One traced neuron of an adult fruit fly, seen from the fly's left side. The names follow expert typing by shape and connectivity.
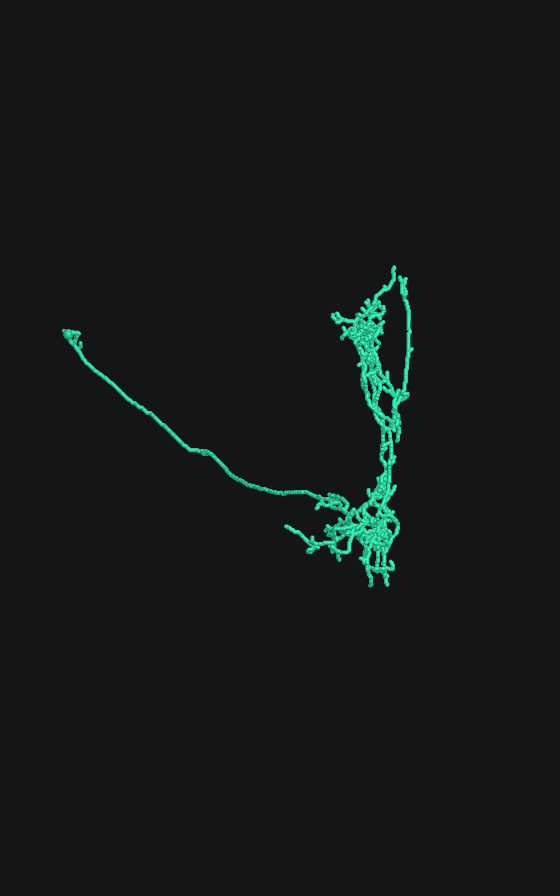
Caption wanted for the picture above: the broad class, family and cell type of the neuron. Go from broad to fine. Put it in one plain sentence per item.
A central-brain intrinsic neuron of hemilineage WEDd2, type WEDPN10B.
